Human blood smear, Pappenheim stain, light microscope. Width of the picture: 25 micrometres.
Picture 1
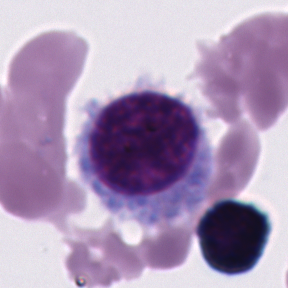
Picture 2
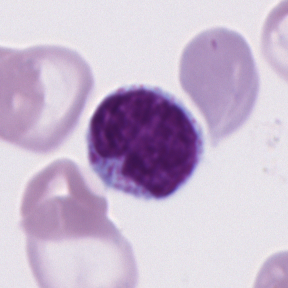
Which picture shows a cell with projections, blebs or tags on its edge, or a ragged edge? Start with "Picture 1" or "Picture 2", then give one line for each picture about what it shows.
Picture 1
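Picture 1: The cell's edge is irregular, with many fine short projections.
Picture 2: The cell outline is round and smooth.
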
